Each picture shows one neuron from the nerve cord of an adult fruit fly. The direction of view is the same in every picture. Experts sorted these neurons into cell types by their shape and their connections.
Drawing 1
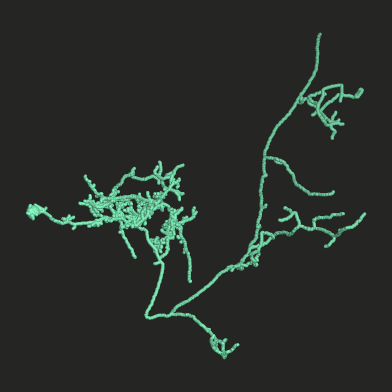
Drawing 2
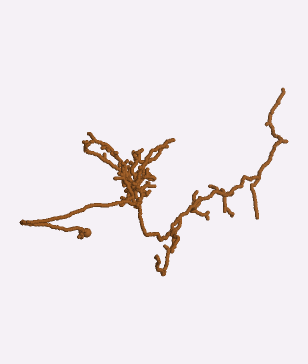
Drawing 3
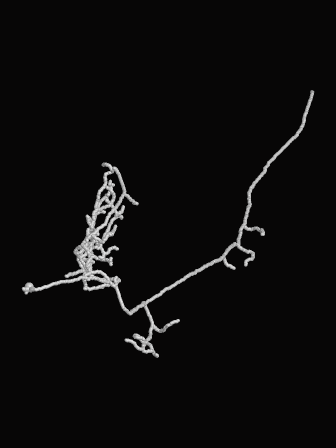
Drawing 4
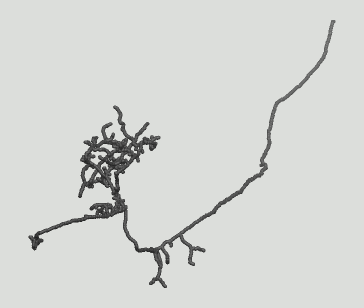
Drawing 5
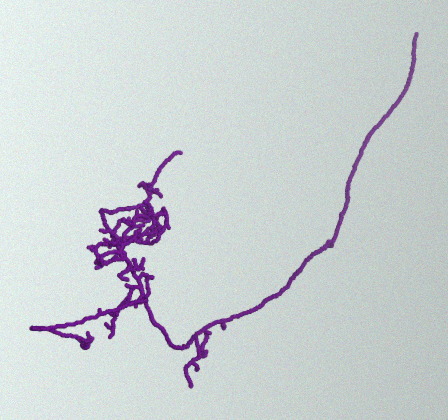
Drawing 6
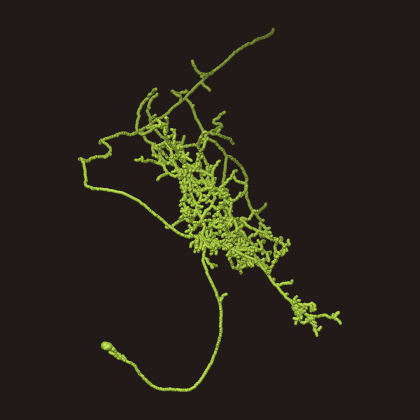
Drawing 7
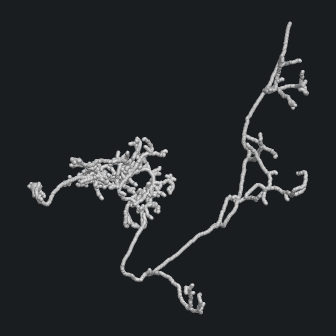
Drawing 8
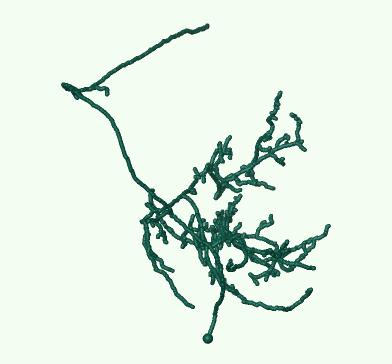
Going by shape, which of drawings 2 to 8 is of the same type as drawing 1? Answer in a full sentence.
The neuron in drawing 7 is of the same cell type.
